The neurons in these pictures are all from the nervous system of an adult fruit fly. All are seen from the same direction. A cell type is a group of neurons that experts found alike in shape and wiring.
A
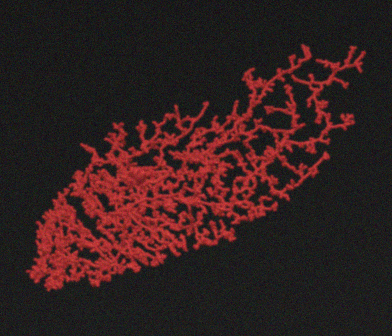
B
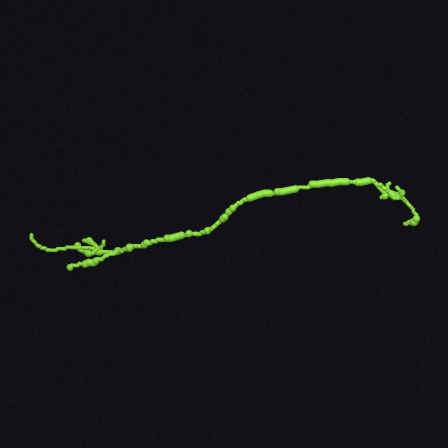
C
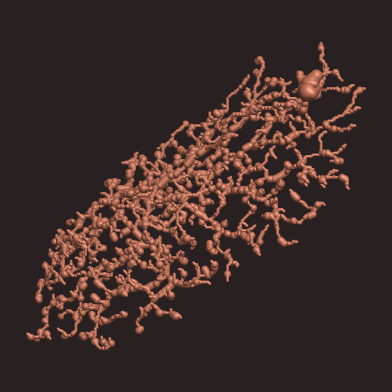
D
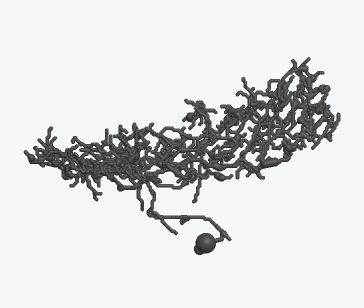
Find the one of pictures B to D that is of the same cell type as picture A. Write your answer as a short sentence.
Picture C shows a neuron of the same cell type.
